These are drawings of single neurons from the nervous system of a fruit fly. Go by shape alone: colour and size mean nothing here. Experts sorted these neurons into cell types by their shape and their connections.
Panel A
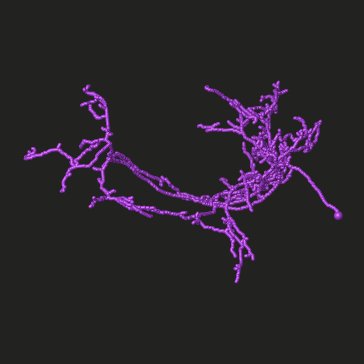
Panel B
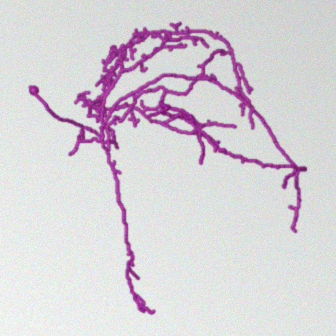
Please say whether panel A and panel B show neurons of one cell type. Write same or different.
same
